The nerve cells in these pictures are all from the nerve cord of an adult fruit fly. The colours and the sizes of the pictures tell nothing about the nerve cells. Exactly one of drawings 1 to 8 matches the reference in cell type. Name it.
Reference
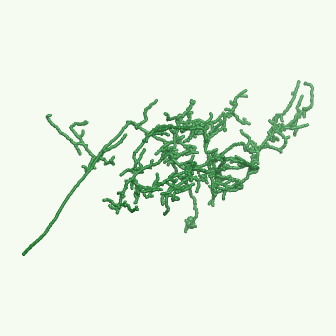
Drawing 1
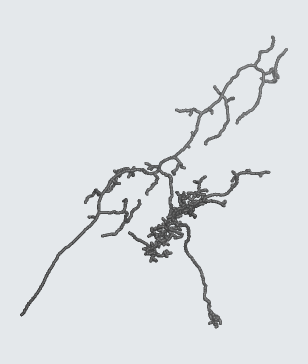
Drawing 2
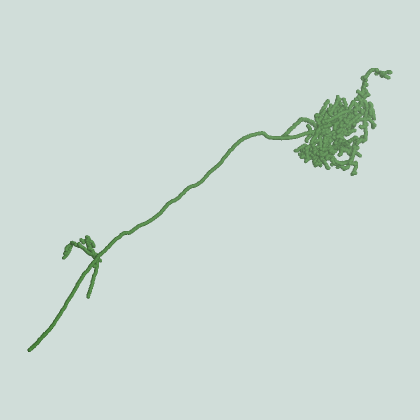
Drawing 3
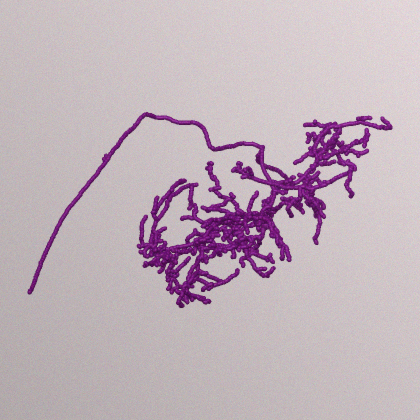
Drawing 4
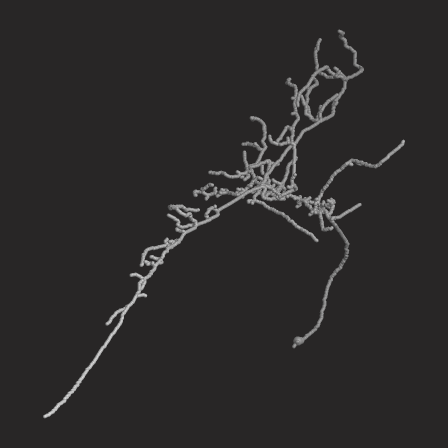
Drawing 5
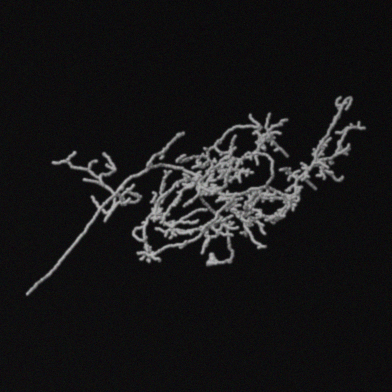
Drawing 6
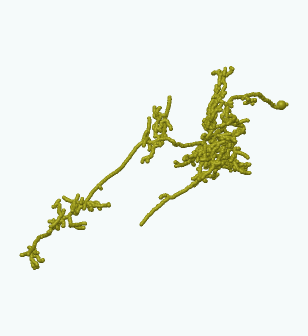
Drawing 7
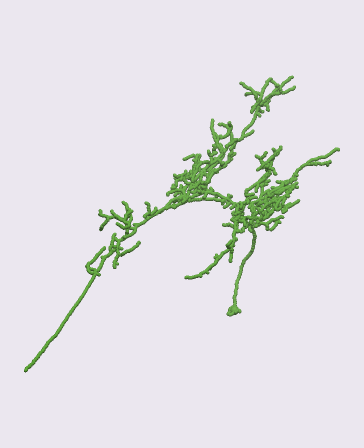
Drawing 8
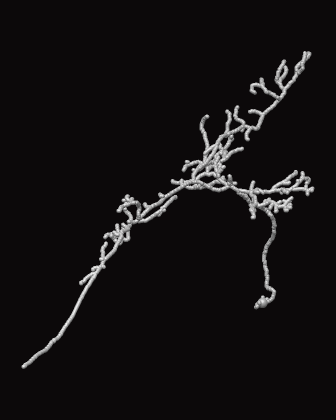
5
